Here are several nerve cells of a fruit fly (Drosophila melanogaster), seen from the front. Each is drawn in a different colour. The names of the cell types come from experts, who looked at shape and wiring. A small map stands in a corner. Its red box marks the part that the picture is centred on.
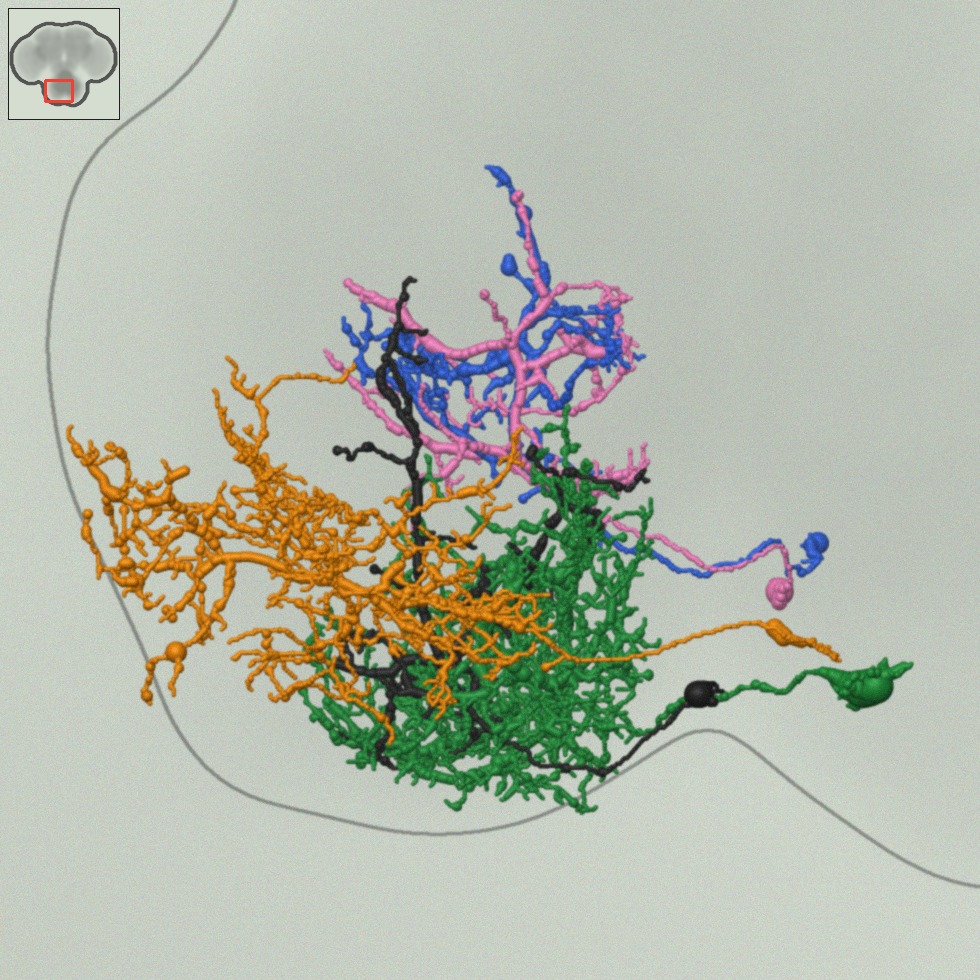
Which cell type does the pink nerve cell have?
IN13B023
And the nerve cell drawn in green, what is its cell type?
IN13B010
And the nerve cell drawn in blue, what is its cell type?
IN13B031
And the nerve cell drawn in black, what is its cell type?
IN13B033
